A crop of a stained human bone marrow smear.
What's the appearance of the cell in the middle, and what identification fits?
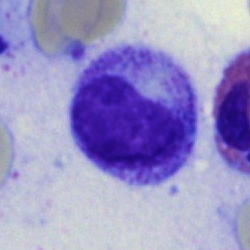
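The nucleus fills most of the cell and sits toward the left, indented on its upper right side so that it takes a kidney shape. Its chromatin stains deep purple and appears moderately clumped. Fine purple granules are scattered through the cytoplasm. The cell is a metamyelocyte.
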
